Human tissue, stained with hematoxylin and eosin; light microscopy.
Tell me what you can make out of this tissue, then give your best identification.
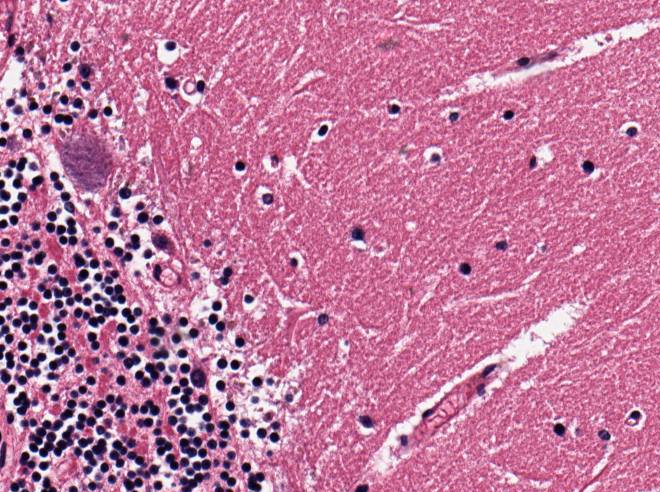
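An oblique border splits the field: densely cellular at the left edge, sparsely cellular and pink over most of the rest. The left is crowded with small, round, dark nuclei with little cytoplasm. Near top left, at its edge: one large cell, abundant purple-tinged cytoplasm. On the right, many small nuclei sit within clear halos. This is cerebellum.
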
